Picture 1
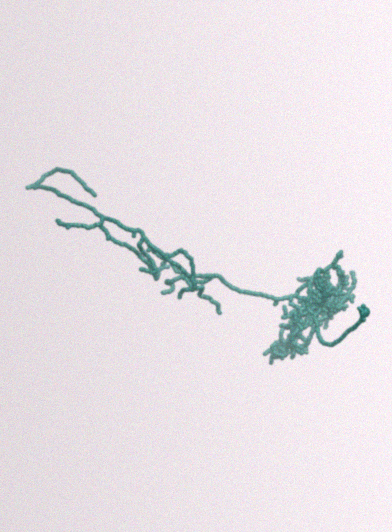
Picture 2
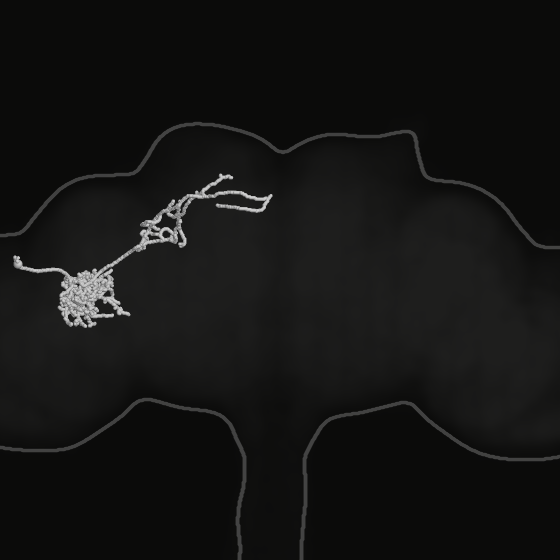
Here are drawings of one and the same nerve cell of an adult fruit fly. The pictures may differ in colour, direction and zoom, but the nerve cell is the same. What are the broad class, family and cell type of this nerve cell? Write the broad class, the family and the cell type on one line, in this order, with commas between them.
central-brain intrinsic neuron, hemilineage VLPl4_dorsal, LH004m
